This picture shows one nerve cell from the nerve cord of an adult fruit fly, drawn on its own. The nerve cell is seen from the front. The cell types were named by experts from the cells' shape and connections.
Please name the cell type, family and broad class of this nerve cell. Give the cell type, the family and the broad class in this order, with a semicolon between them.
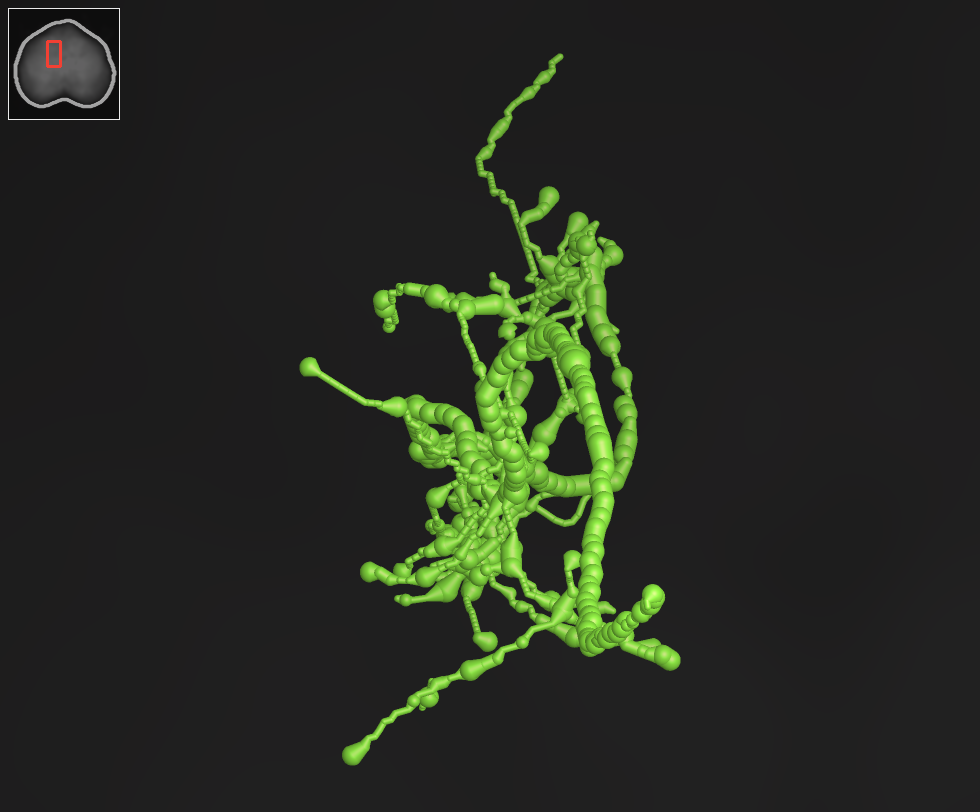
DNp21; DNp; descending neuron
